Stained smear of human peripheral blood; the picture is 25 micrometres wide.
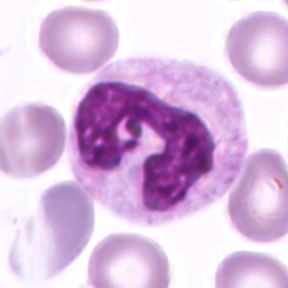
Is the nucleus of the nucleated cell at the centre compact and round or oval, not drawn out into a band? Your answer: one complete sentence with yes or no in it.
No, its nucleus is not round or oval; it is a lobeless curved band.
